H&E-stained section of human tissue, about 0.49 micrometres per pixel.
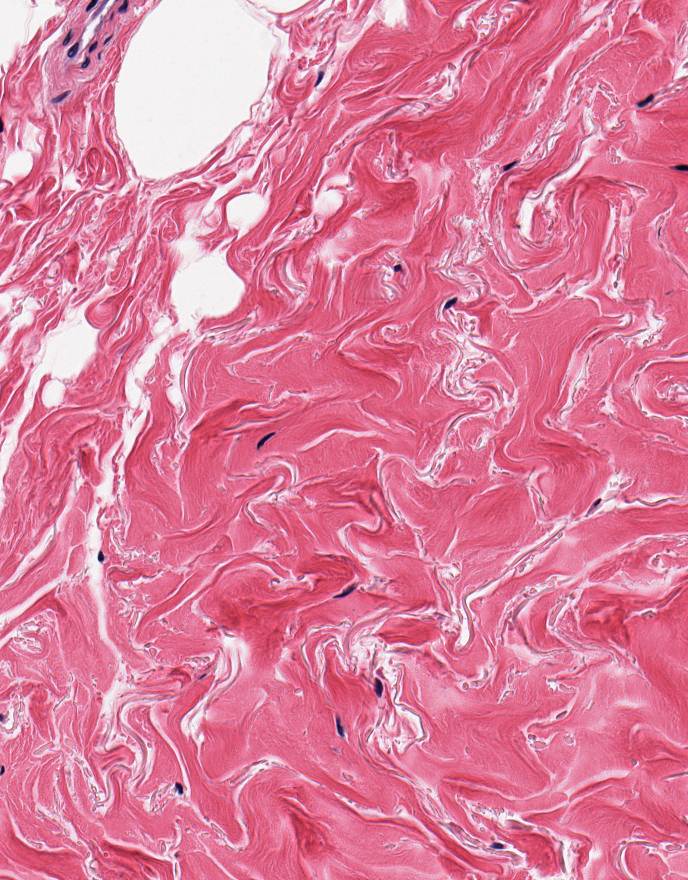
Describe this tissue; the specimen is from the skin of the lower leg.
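Thick pink collagen bundles occupy nearly the entire field, running in many different directions. Rather than lying straight, the bundles are wavy and curving. Between them, nuclei are sparse and widely scattered; these few nuclei are dark, slender and spindle-shaped.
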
